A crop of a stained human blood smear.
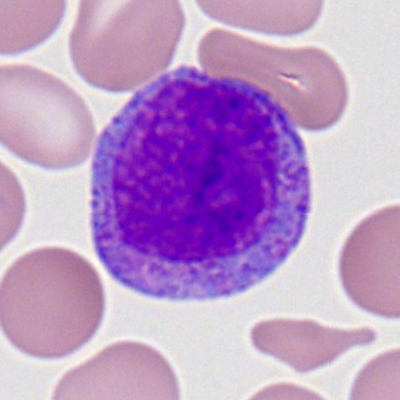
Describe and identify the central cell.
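The cell has a round, smooth outline without surface projections. Its cytoplasm stains bluish-lavender and contains many fine purple granules. No vacuoles are present in the cytoplasm. The cell is a myeloblast.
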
